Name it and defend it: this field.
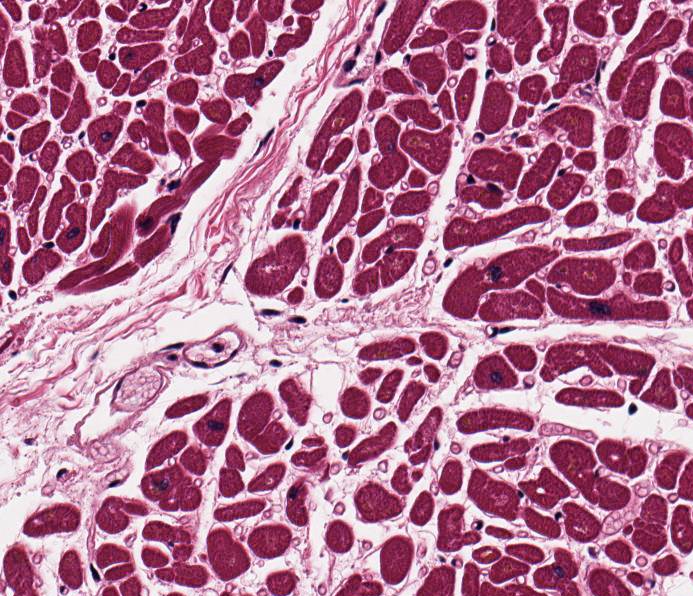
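I'd call this myocardium. Most fibres are cut across, as rounded or irregular red profiles, and where a nucleus shows, it sits in the middle of the fibre, not at its edge.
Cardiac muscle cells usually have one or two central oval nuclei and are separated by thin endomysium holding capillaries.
And indeed, many small thin-walled capillary profiles sit in the narrow gaps between the fibres. Some fibres have a pale central zone with small yellowish-brown granules.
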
